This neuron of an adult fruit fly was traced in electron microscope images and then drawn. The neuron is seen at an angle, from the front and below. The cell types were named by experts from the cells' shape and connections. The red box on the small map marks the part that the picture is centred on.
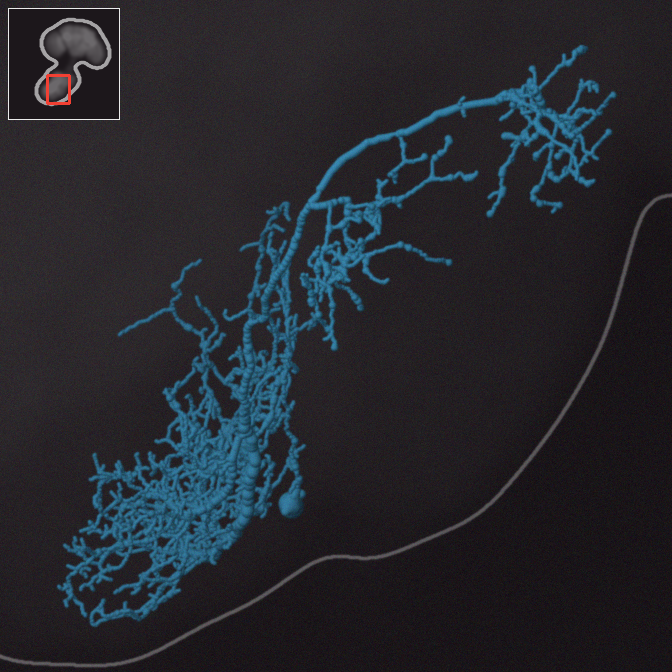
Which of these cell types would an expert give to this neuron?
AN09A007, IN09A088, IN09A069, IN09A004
IN09A004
